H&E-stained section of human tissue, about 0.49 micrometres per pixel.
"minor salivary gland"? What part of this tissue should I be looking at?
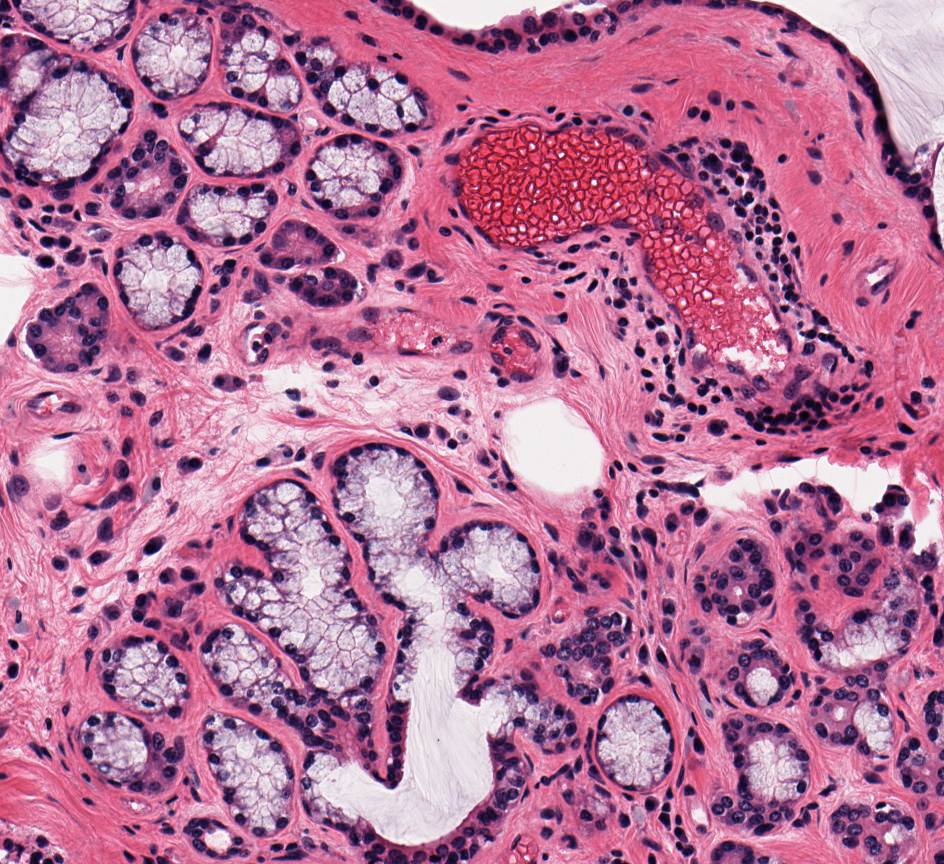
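Yes, that's minor salivary gland, and the acini are what go with it. The ones filling the upper left and lower centre are mucous acini with pale, foamy grey-white cytoplasm.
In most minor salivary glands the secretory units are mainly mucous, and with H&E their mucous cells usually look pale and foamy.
The nuclei here are dark and flattened, pressed against the base of each acinus.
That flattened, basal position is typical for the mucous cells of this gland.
Through the lower centre, a branching duct lumen holding pale grey material curves downward among the acini, and pink collagenous stroma with scattered spindle-shaped nuclei separates the glandular units.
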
